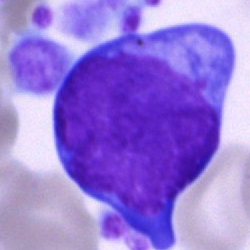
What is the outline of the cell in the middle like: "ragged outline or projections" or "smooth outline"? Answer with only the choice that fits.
Ragged outline or projections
